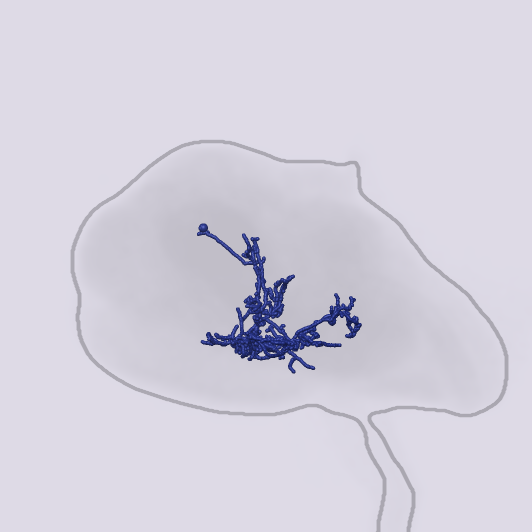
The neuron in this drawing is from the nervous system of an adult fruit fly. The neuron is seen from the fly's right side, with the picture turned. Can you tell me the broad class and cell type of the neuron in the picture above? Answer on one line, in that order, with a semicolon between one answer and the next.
central-brain intrinsic neuron; PS061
